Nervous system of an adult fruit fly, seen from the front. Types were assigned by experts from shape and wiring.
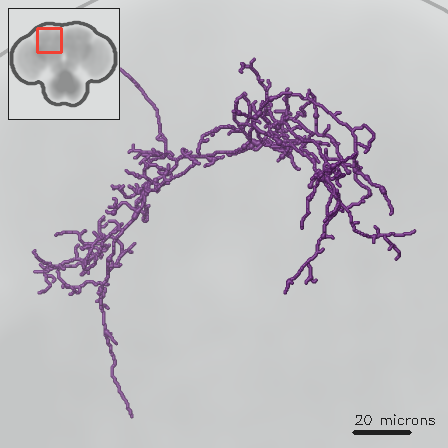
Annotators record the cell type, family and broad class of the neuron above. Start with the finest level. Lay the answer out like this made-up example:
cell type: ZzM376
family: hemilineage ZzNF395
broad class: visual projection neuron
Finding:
cell type: LHPD2a4_a
family: hemilineage VLPd&p1_posterior
broad class: central-brain intrinsic neuron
